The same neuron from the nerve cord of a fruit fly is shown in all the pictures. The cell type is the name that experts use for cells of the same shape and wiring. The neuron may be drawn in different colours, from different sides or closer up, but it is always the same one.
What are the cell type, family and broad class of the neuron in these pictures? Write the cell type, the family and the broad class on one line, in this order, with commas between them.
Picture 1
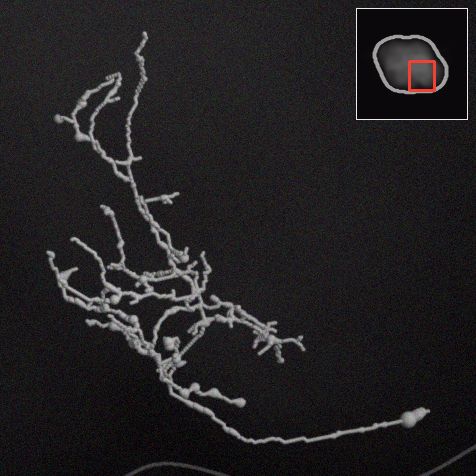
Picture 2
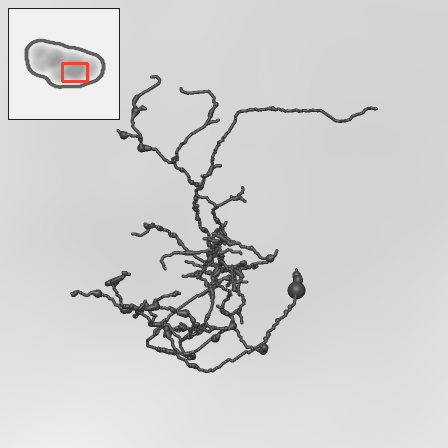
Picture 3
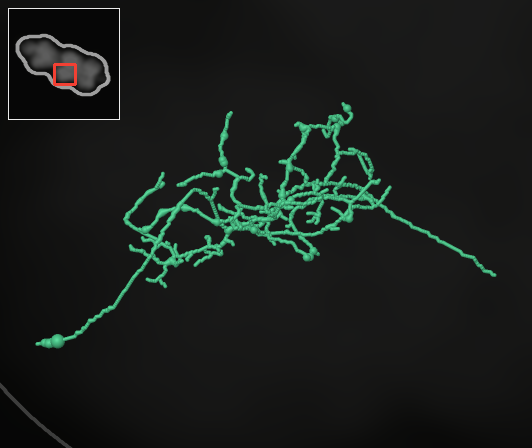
IN01B079, hemilineage 01B, nerve-cord intrinsic neuron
